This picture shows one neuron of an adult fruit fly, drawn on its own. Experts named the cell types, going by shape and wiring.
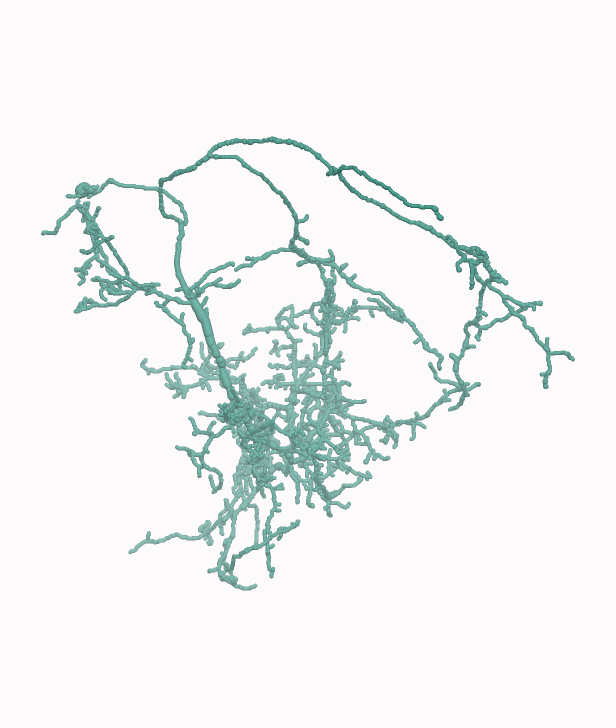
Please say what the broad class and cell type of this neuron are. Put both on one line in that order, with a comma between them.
central-brain intrinsic neuron, PLP245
